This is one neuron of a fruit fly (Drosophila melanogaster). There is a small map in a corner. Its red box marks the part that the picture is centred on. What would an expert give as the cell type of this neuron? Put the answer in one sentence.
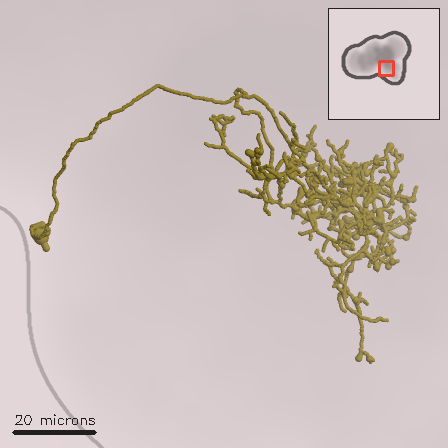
The cell type is IN09A031.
